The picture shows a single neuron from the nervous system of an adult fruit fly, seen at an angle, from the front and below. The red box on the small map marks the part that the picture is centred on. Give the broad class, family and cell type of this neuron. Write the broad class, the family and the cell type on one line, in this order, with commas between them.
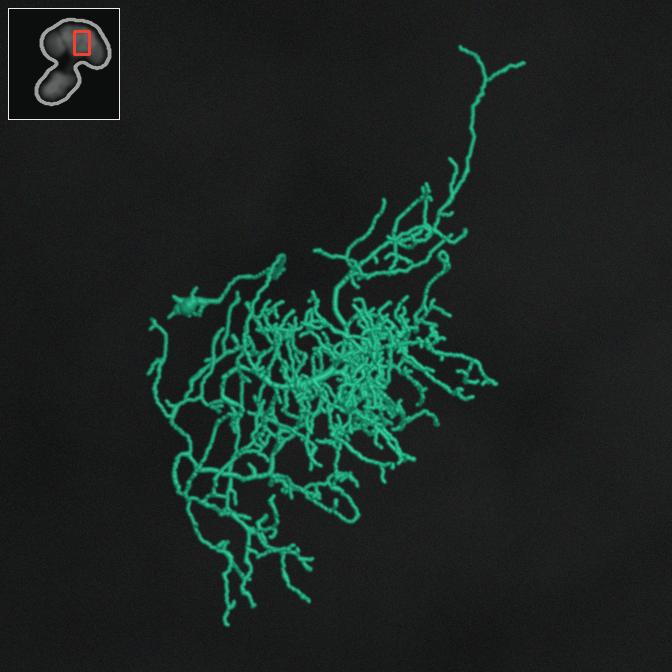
central-brain intrinsic neuron, hemilineage PSp2, CB0285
